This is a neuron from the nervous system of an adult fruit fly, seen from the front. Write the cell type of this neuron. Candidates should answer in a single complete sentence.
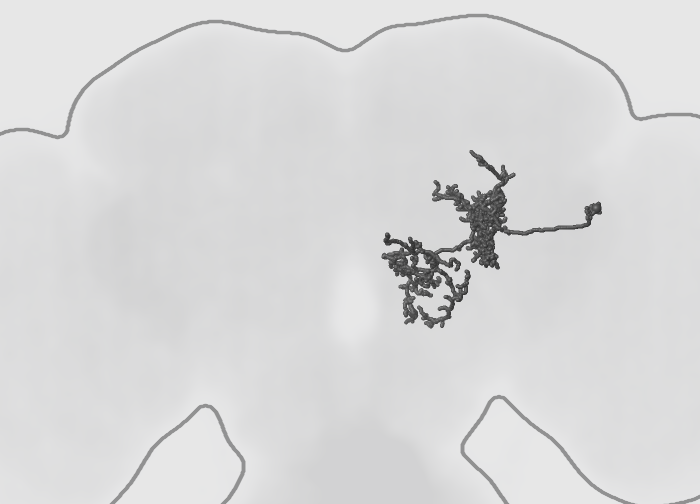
As its cell type, this neuron has LAL054.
